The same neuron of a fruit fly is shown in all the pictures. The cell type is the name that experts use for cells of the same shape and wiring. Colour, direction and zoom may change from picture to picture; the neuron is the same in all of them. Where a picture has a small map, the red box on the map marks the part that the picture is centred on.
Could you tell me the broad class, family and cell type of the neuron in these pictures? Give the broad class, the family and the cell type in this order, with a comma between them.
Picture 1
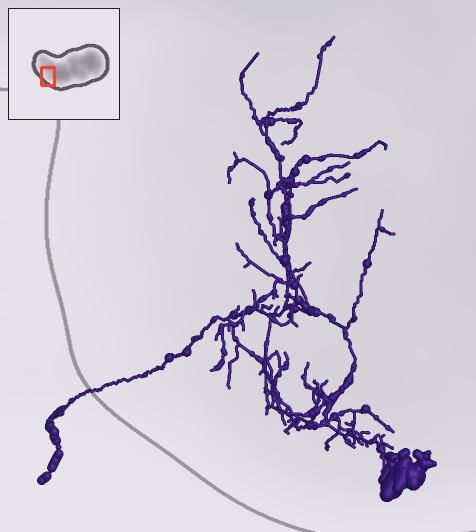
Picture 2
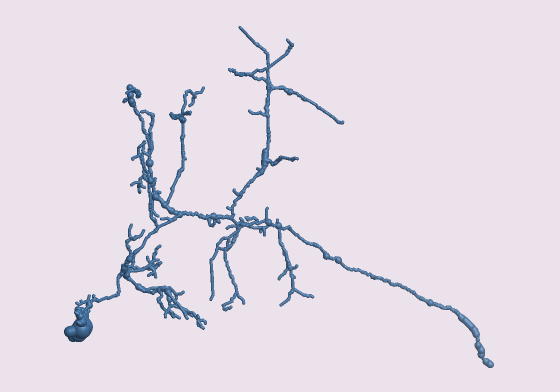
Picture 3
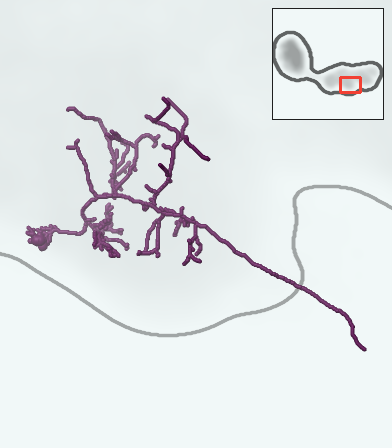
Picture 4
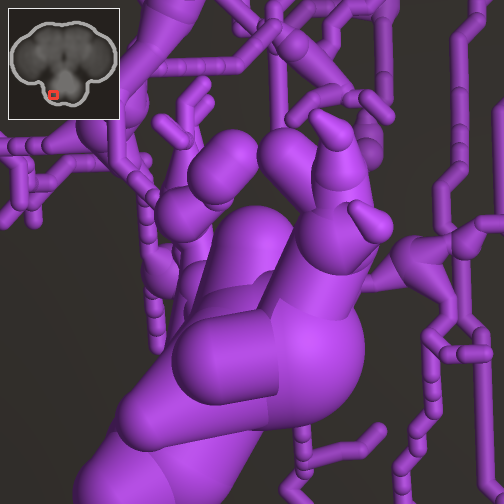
motor neuron of the nerve cord, hemilineage 15B, MNml77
